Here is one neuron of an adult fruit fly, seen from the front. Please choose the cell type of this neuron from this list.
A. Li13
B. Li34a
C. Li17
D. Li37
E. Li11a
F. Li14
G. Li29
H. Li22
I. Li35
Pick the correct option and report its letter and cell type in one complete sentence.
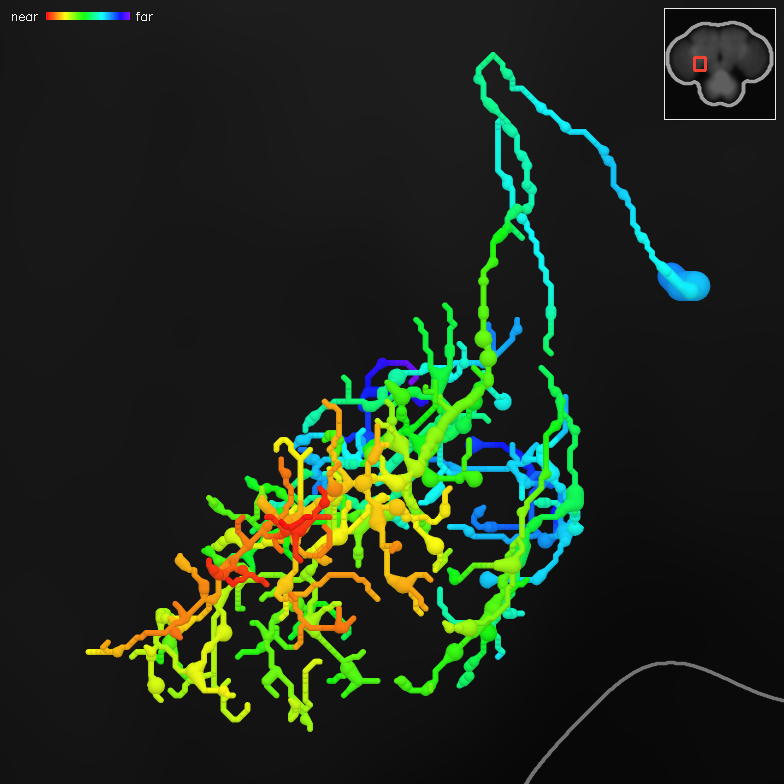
The neuron is categorized as cell type Li13, option A.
